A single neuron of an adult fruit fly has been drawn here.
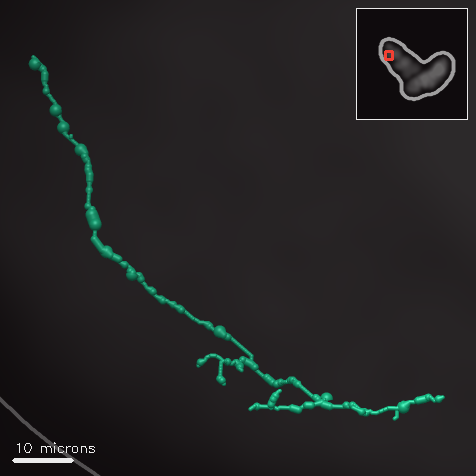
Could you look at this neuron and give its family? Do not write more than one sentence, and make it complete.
The neuron is listed under family class mechanosensory tactile.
